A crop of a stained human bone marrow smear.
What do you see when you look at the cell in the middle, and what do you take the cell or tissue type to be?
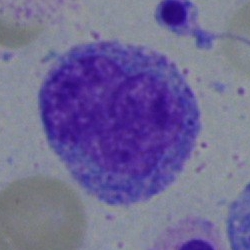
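Roughly round in outline, this cell has a slightly uneven edge. A large nucleus fills most of it. Its cytoplasm is blue, and the rim is widest along the lower side. This is a monocyte.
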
